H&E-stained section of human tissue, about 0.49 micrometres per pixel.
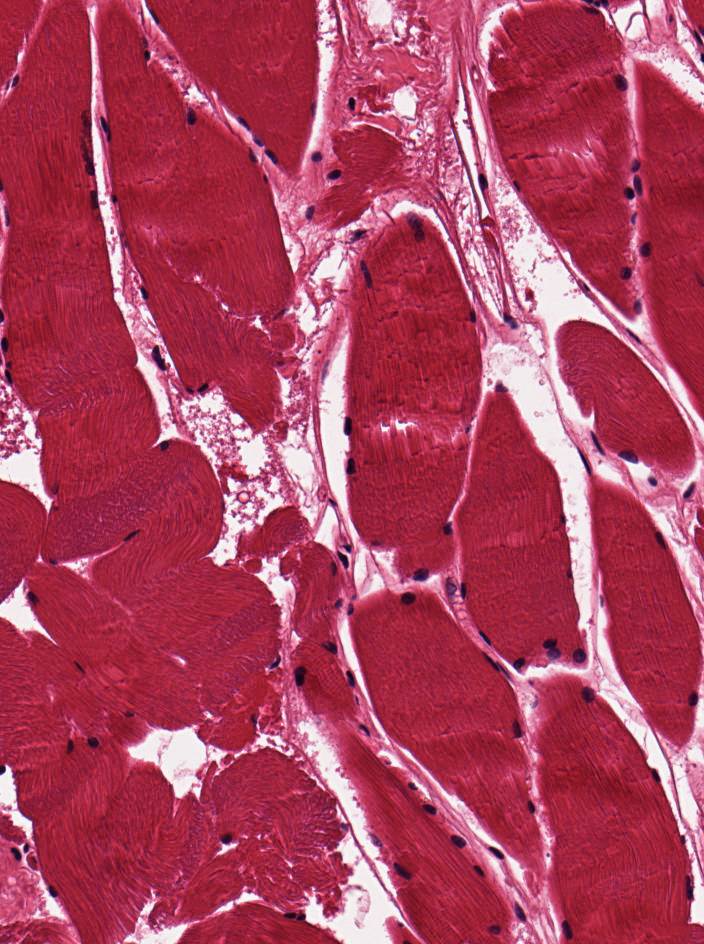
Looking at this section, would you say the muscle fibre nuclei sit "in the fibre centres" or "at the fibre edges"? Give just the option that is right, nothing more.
At the fibre edges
